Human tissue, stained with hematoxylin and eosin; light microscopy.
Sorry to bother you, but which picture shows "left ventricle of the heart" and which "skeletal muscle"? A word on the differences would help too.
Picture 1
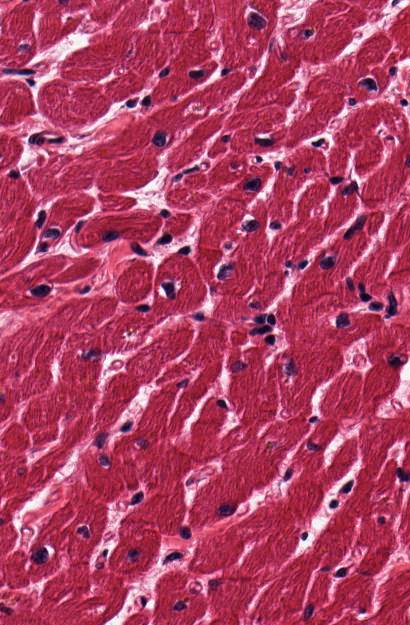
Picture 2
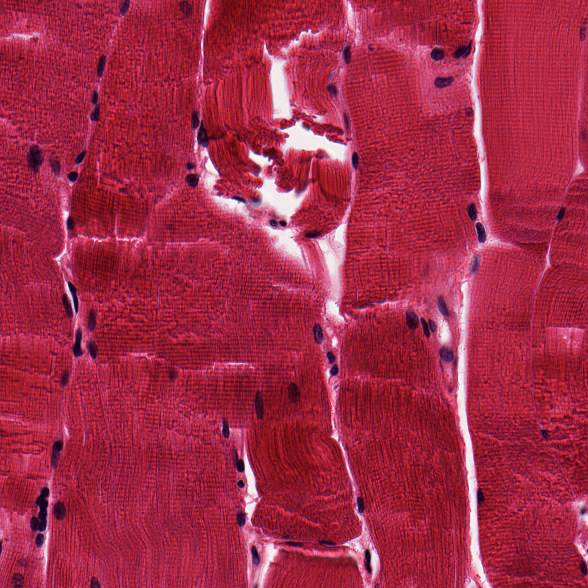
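Let's take them in order: picture 1 is the left ventricle of the heart, and picture 2 is skeletal muscle. Look first at picture 1: muscle fibres fill the whole field, separated by narrow pale clefts, and you can follow them branching and joining their neighbours. The connective tissue between them is scant and delicate, and there are no fat cells. Now picture 2: long fibres lie side by side, running roughly from top to bottom across the whole field, with fine cross-striations at right angles to their length. Notice where the nuclei are: dark and oval, at the edges of the fibres rather than in their centres, with several strung along the edge of a single fibre.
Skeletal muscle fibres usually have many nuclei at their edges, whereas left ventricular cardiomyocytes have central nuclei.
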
